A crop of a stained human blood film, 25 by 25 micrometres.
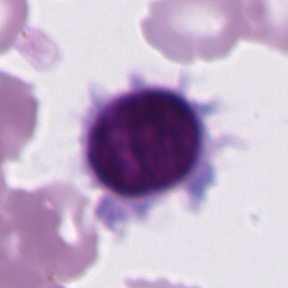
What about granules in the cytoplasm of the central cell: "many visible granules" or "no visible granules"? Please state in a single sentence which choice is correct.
Its cytoplasm is free of any visible granules.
